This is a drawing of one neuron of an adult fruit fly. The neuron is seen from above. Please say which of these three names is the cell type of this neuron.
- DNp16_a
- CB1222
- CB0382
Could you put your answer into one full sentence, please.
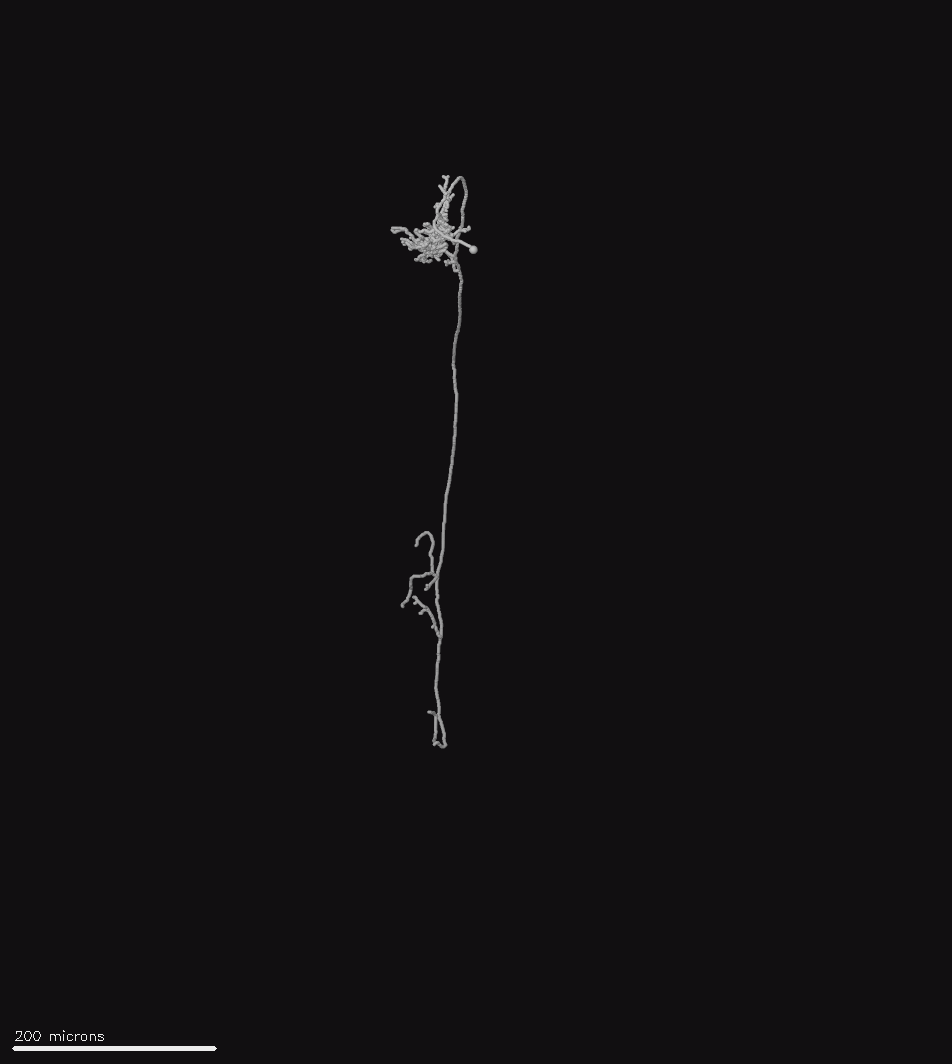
It is the cell type DNp16_a to which this neuron belongs.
